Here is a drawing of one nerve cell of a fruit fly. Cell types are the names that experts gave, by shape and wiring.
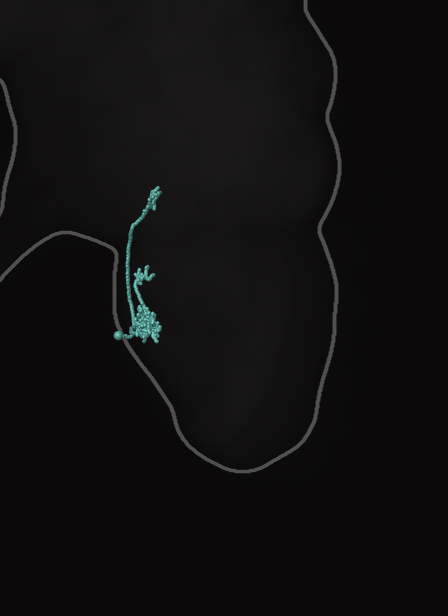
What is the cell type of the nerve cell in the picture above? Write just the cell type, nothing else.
LLPC1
